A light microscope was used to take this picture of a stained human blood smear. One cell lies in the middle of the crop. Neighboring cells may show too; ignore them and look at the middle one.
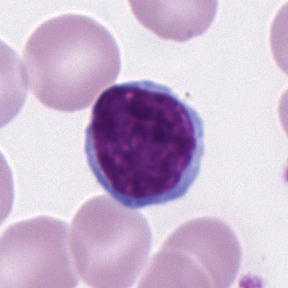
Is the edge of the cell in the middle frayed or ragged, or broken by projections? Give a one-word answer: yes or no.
No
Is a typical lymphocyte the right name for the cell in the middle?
yes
